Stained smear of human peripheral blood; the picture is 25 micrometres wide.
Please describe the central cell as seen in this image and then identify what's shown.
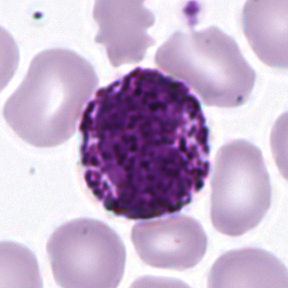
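This cell measures about 14 by 12 micrometres. Coarse granules, dark purple to nearly black, are scattered over the whole cell, including over the nucleus. Because of these overlying granules, the outline of the nucleus is hidden. Where granules sit at the margin, the edge of the cell is finely bumpy. The cell is a basophil.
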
